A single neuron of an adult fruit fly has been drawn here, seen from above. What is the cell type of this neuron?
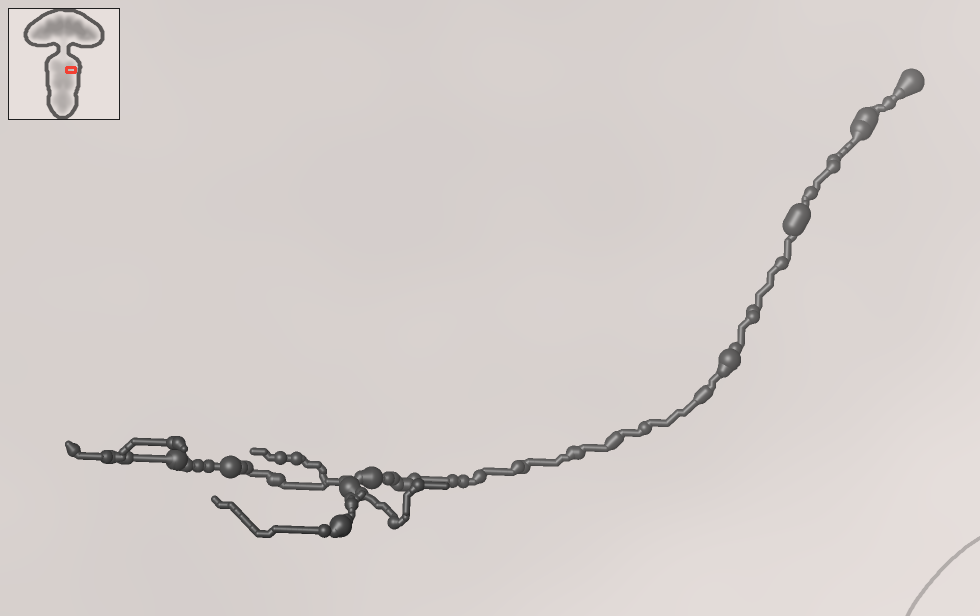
SNta30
